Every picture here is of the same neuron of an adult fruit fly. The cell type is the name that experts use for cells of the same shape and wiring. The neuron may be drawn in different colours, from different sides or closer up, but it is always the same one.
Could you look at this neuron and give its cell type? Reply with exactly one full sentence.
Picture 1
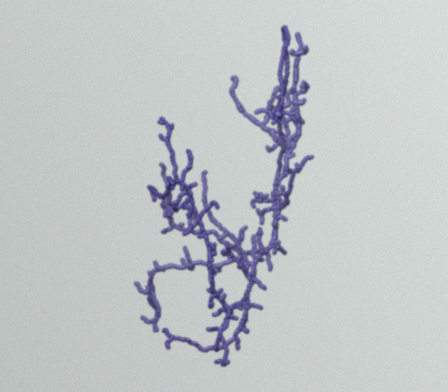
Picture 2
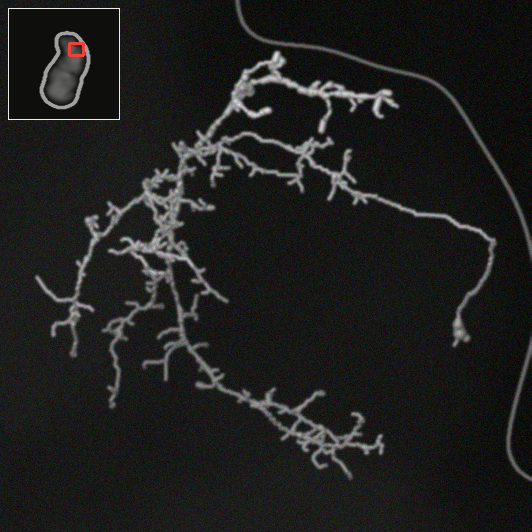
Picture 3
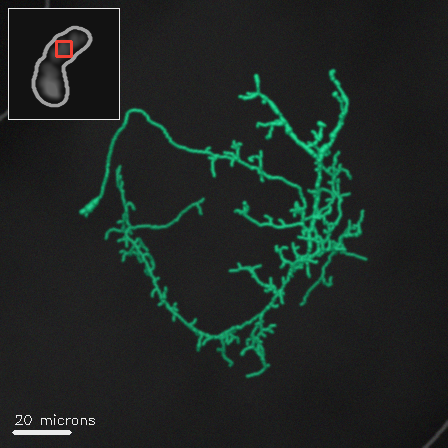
To this neuron applies the cell type name IN13A034.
